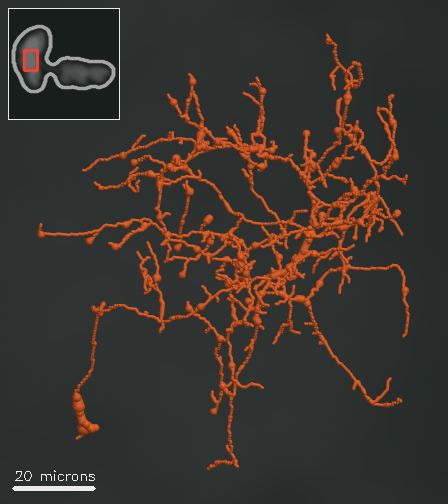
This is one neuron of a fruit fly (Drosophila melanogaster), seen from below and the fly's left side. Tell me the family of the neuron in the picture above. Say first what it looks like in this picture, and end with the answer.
It lies in the brain. By the scale bar it is about 110 microns tall in this view. Its broad class is central-brain intrinsic neuron. The family is hemilineage SLPal1.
